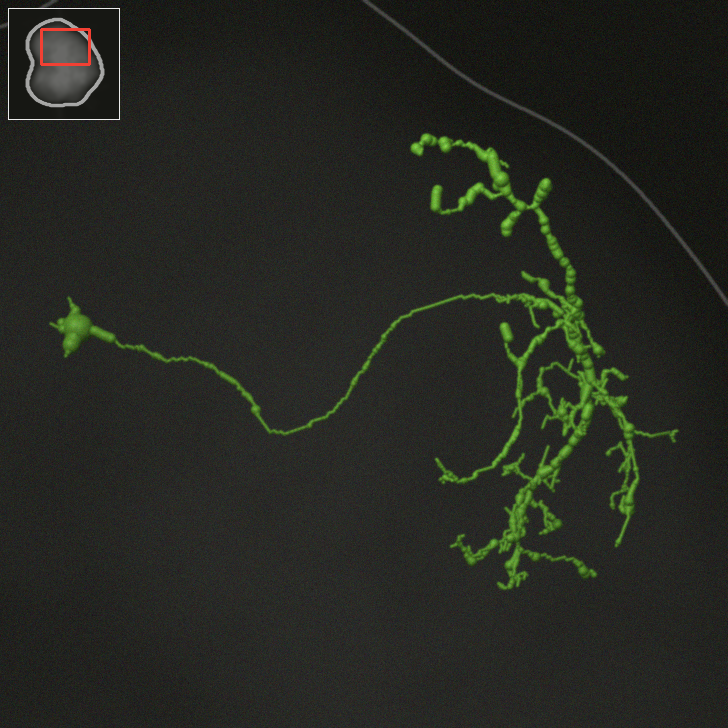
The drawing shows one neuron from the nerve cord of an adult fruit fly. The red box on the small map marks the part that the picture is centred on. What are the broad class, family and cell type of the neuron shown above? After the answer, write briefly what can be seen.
Its broad class is nerve-cord intrinsic neuron. The family is hemilineage 03B. It is of cell type IN03B060. The picture shows dozens of branch ends. As drawn here it is wider than it is tall.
